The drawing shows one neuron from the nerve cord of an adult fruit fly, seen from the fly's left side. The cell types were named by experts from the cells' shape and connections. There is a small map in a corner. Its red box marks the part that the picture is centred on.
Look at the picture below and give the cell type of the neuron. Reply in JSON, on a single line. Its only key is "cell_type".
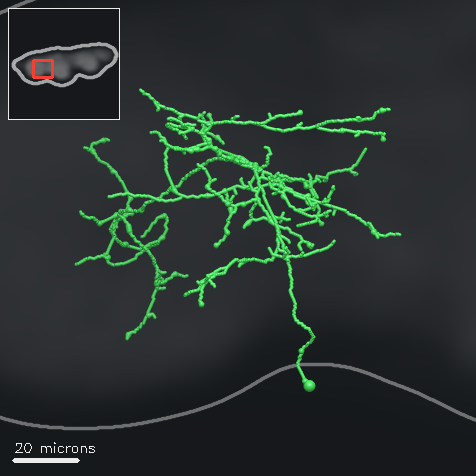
{"cell_type": "IN12B070"}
